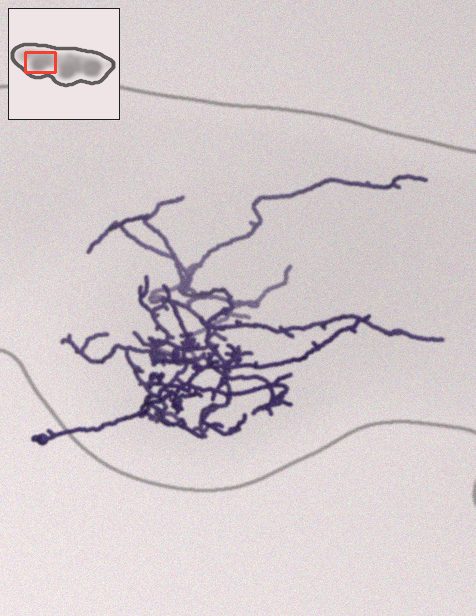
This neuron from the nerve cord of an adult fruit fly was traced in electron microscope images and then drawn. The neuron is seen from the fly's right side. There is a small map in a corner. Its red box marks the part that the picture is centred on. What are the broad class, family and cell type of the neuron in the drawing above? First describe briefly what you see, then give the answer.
Dozens of branch ends can be seen. In this view it is wider than it is tall. It is a nerve-cord intrinsic neuron. Its family is hemilineage 04B. It is of cell type IN04B078.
